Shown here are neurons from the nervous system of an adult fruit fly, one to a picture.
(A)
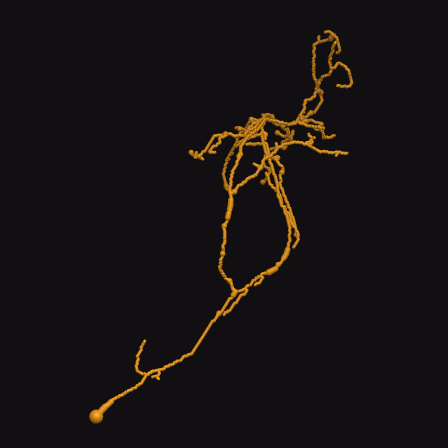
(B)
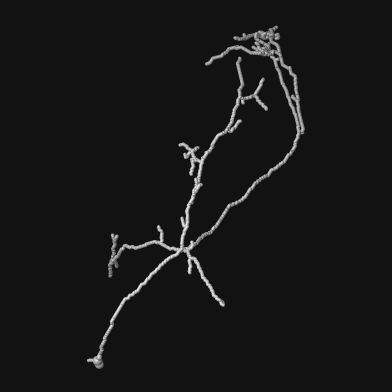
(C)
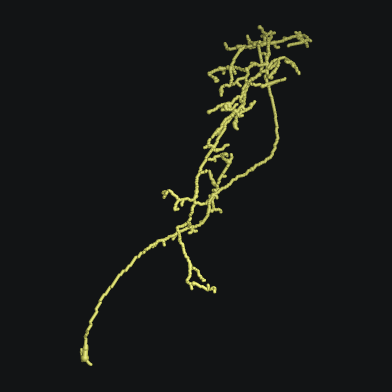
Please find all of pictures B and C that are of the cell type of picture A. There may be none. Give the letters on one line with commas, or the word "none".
B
